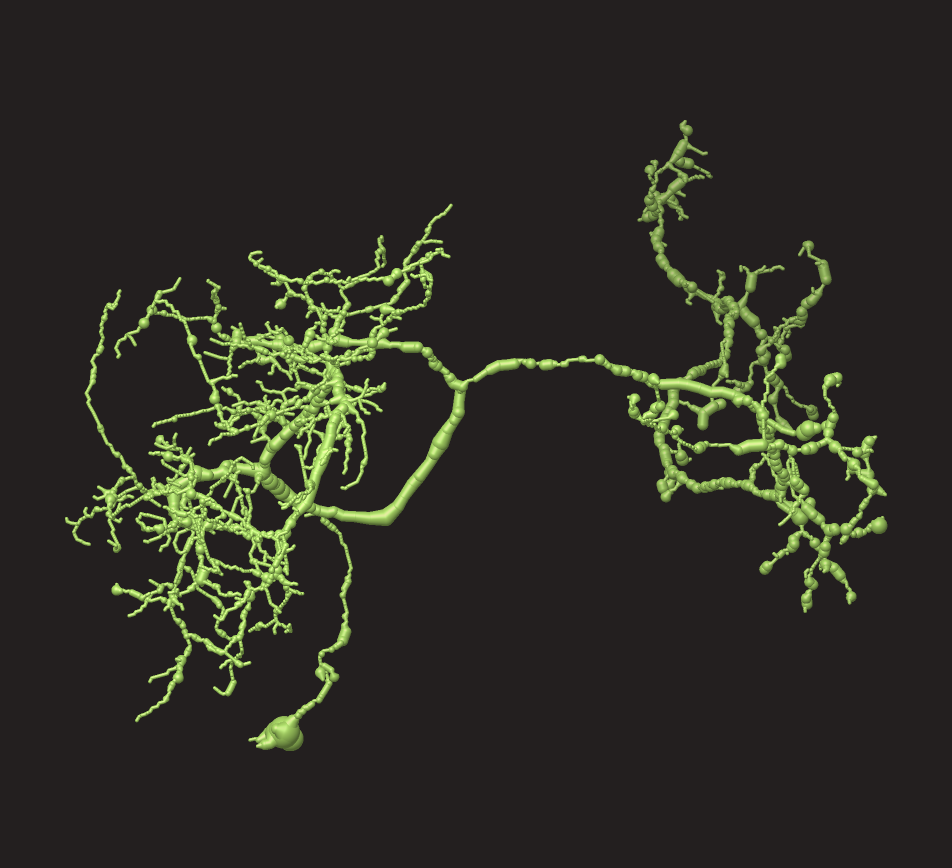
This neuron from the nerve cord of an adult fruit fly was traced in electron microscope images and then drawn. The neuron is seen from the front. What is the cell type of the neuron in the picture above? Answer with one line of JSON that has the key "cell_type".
{"cell_type": "IN12B005"}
